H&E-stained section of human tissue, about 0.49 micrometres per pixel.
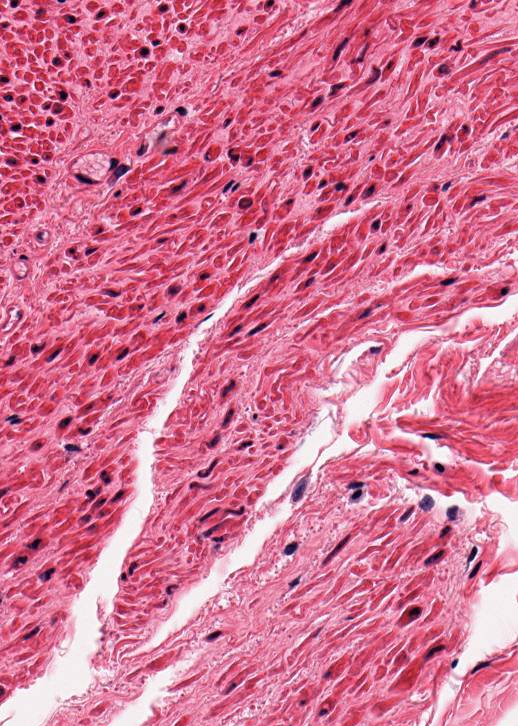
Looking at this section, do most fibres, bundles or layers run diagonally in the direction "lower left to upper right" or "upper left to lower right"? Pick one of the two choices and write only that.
Lower left to upper right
